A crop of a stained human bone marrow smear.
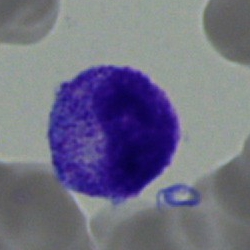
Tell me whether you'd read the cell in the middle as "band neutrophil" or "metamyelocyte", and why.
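This is a metamyelocyte.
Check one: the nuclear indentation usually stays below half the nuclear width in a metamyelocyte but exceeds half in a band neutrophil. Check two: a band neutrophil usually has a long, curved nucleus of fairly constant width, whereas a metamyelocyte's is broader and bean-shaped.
As for the cell itself, its outline is round, and the darkest, nuclear part lies toward the right. That nuclear chromatin is dense and very dark purple. The paler left part is filled with coarse purple granules.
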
